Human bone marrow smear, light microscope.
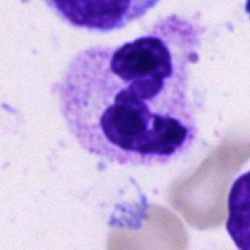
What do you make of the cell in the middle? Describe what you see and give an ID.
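Look first at the edge: roughly round, though slightly irregular. The chromatin is dark purple and densely clumped. Cytoplasm is plentiful, widest on the left side of the nucleus. This is a segmented neutrophil.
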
